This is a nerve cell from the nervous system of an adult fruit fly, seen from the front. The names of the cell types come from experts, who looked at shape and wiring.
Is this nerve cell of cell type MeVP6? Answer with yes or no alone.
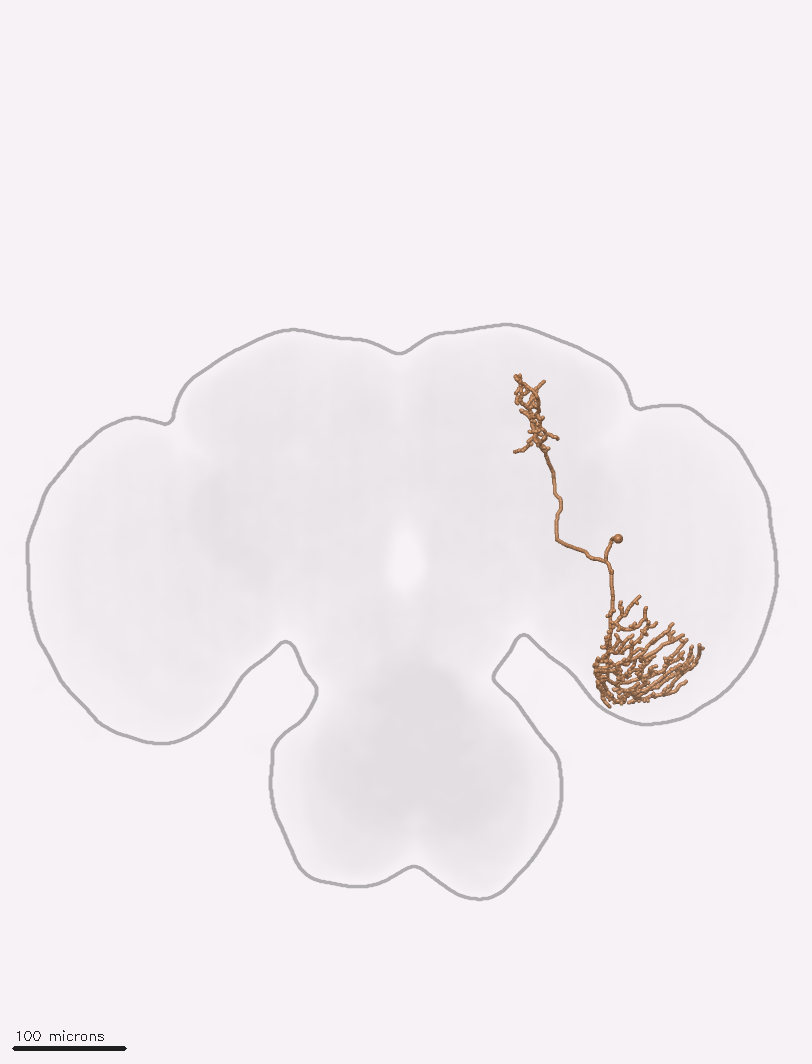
no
